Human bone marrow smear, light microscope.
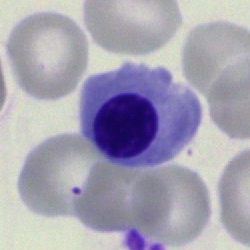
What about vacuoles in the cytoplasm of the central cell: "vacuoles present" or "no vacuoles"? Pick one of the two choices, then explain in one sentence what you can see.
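No vacuoles. No vacuoles are seen in the cytoplasm.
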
